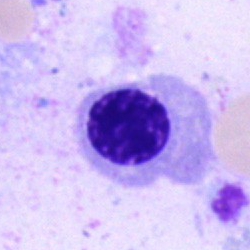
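Erythroblast. Nucleus off-centre toward the left of the cell; chromatin dark purple, coarsely clumped. Cytoplasm pale blue-grey, its rim wider on the right of the nucleus than on the left.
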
